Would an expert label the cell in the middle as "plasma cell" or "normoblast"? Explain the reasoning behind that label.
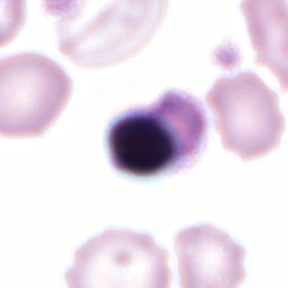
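Normoblast is the answer. Its cytoplasm is pinkish-lilac.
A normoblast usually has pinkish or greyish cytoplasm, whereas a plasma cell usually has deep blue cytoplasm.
The nucleus lies towards the left, its chromatin dense and almost evenly dark purple, with the cytoplasm forming a crescent on its right side.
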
